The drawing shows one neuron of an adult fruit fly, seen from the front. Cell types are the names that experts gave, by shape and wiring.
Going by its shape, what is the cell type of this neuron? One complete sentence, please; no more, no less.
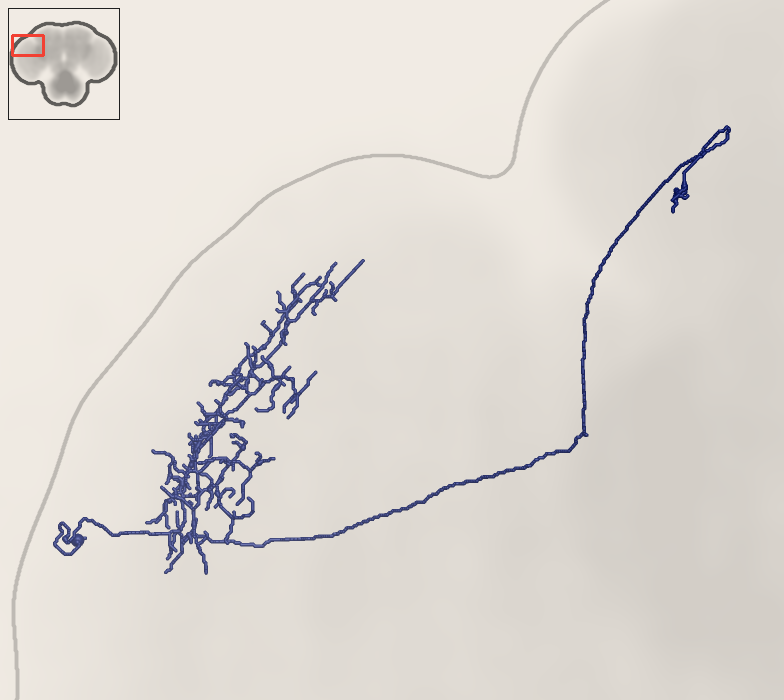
As its cell type, this neuron has MeTu3c.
